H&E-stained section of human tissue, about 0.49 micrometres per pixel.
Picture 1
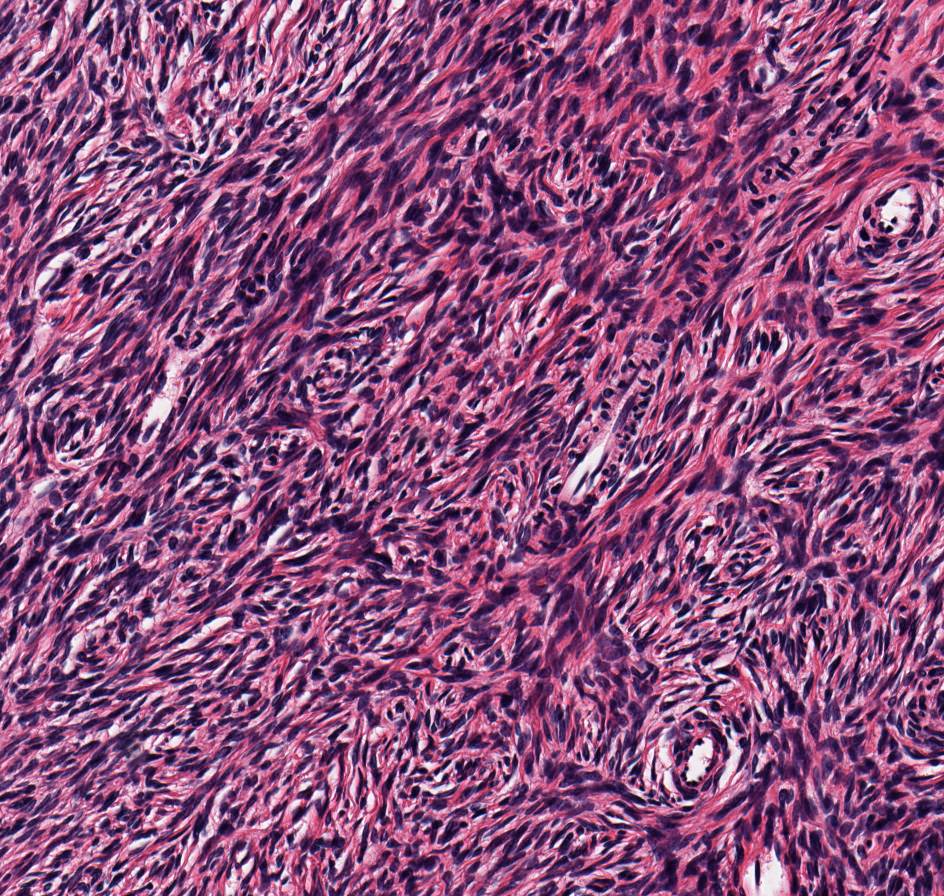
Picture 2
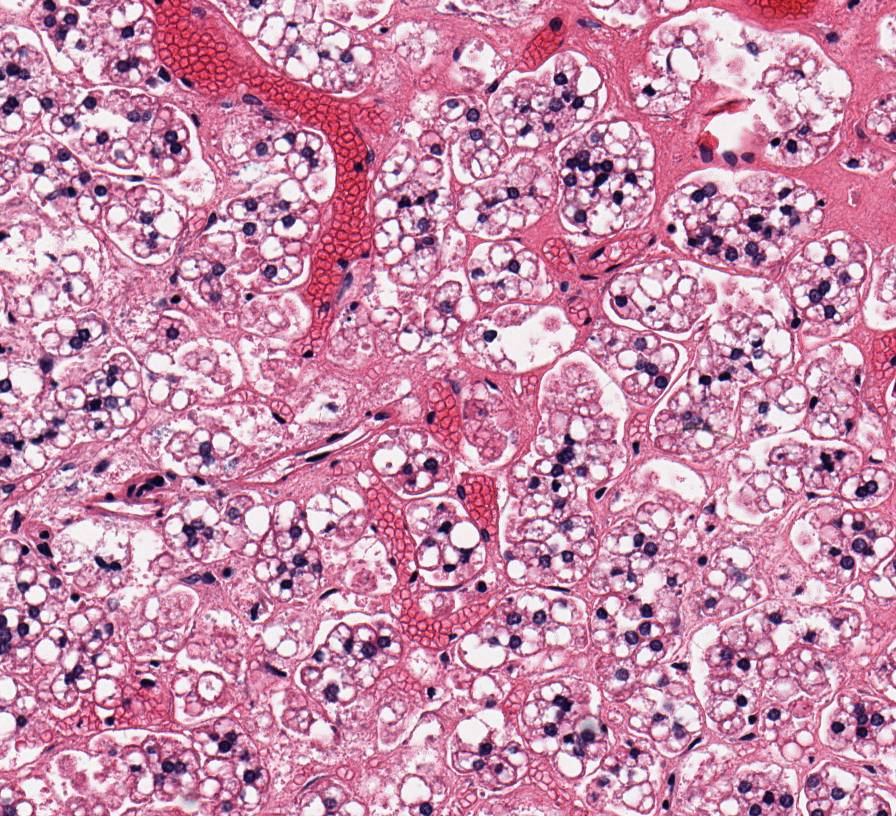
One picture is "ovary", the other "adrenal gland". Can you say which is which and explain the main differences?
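Answer: picture 1 is ovary; picture 2 is adrenal gland. Picture 1 consists entirely of densely packed spindle cells in short, intersecting fascicles, with elongated to oval, dark, crowded nuclei and scant pink cytoplasm with indistinct borders. Around small vessels in the upper right and lower right, the spindle cells wrap concentrically into whorls. Picture 2 is arranged as small rounded nests separated by thin pink septa, with denser pink stroma between nests most evident at the upper right. Its nested cells have small, round, dark nuclei and cytoplasm filled with many small clear round vacuoles, giving a bubbly appearance.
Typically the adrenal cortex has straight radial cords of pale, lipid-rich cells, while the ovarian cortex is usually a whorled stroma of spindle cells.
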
